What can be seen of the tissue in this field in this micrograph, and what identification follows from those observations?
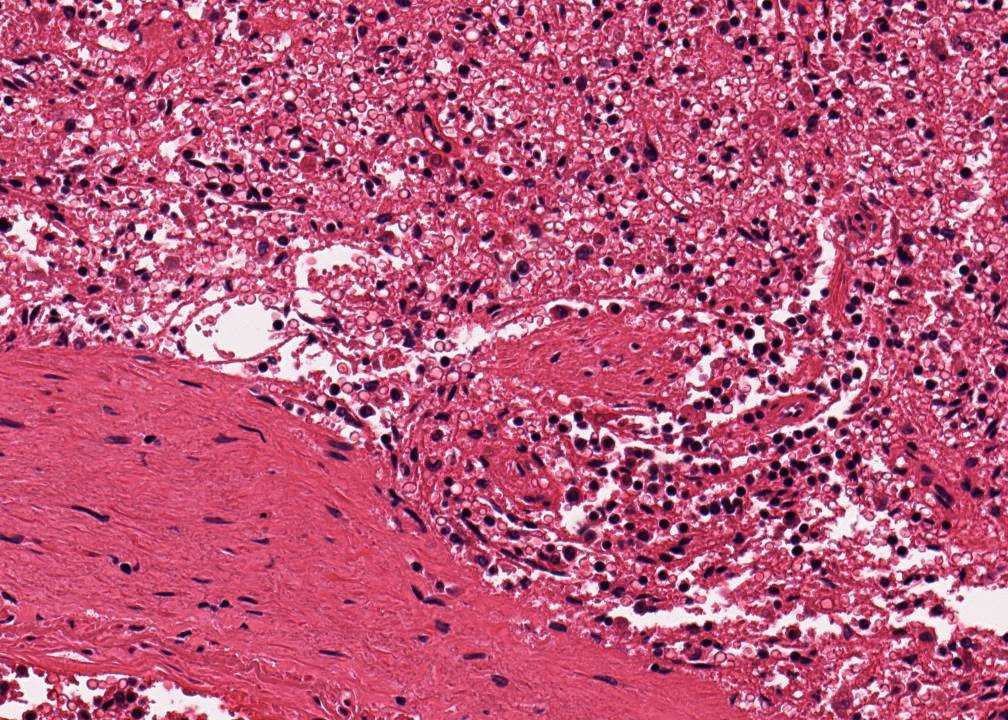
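Lower left: band of dense pink fibrous tissue; looser cellular tissue fills the rest, above and to the right. Within the band, fibres run lengthwise, with elongated dark nuclei parallel to them. Looser tissue crowded with many small round dark nuclei. Small round cells packed more densely around the vessels in the centre than in the upper part. Tissue: spleen.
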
